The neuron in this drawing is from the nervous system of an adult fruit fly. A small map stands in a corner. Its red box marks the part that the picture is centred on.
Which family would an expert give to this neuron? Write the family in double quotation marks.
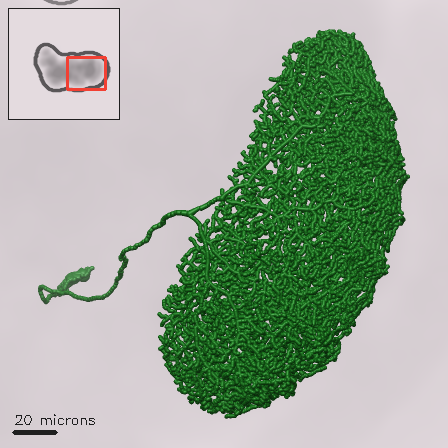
"LT"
